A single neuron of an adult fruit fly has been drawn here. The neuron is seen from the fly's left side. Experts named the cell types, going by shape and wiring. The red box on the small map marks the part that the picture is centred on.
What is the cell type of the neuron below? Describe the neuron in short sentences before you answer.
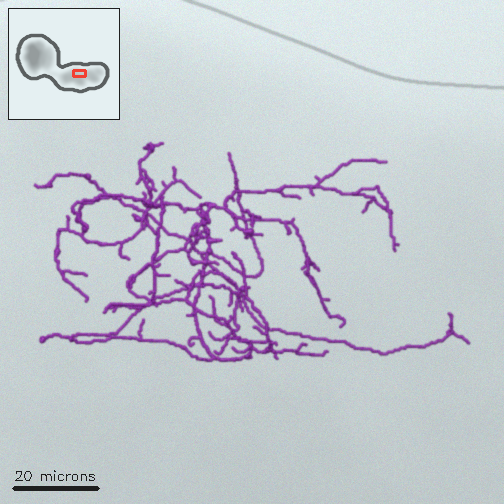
The drawing shows no cell body. From left to right in the picture it spans about 100 microns. Dozens of branch ends can be seen. Its broad class is nerve-cord intrinsic neuron. The cell type is IN11B018.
